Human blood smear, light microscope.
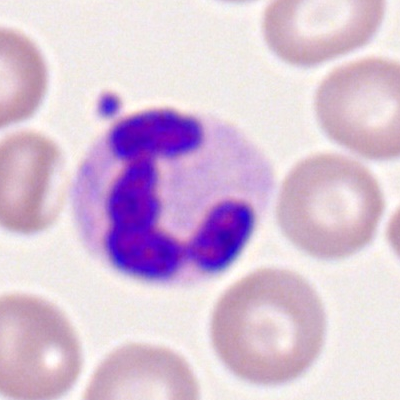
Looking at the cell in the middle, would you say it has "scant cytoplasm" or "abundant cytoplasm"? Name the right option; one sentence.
The cytoplasm forms a broad area around the nucleus.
